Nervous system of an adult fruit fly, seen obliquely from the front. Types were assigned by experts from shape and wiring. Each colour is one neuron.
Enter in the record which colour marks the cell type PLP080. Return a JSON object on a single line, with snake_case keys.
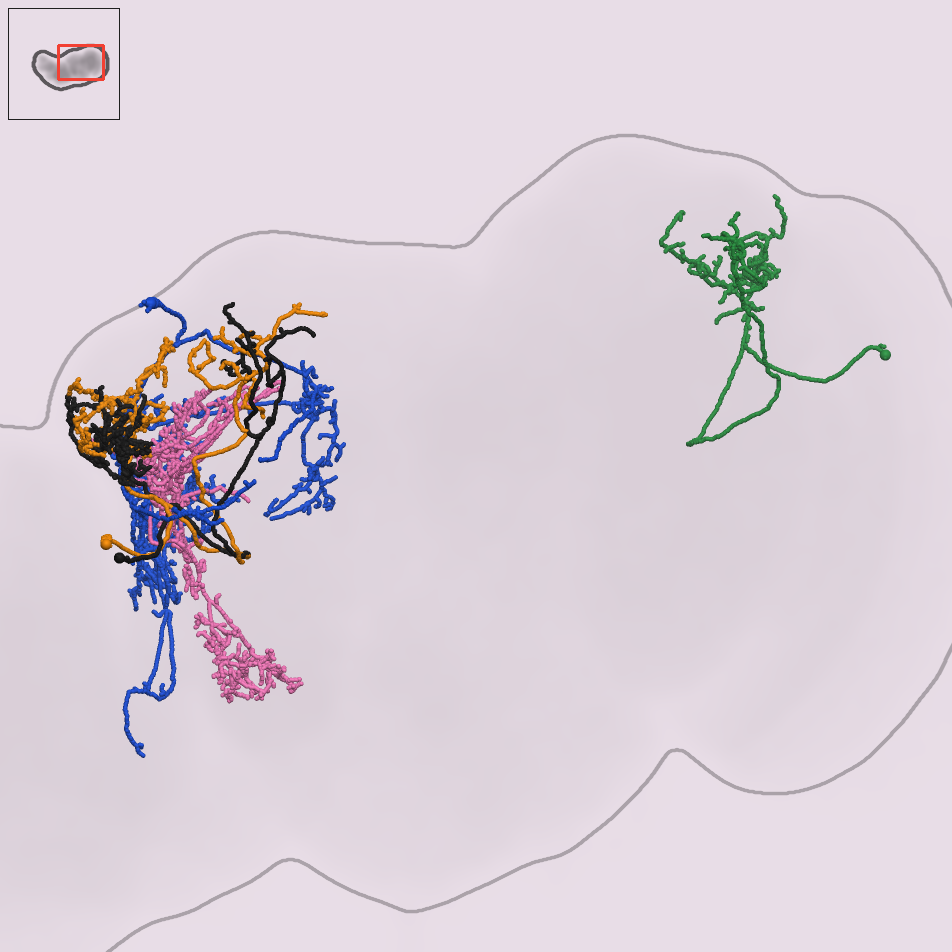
{"colour": "blue"}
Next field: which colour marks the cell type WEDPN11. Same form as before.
{"colour": "pink"}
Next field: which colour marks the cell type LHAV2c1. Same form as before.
{"colour": "orange"}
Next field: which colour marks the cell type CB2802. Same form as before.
{"colour": "black"}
